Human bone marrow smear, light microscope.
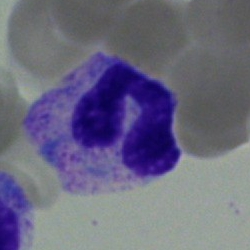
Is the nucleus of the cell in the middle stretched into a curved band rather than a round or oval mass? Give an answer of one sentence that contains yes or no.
Yes, its nucleus forms a curved band and has no separate lobes.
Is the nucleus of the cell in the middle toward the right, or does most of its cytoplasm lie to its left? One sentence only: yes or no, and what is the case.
Yes, this cell carries its nucleus toward the right side.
